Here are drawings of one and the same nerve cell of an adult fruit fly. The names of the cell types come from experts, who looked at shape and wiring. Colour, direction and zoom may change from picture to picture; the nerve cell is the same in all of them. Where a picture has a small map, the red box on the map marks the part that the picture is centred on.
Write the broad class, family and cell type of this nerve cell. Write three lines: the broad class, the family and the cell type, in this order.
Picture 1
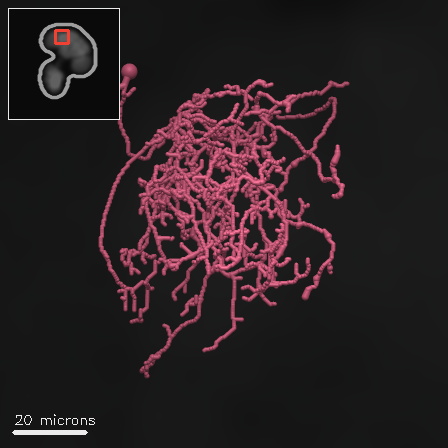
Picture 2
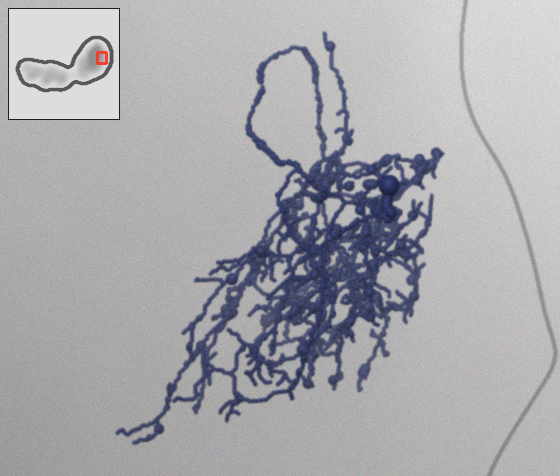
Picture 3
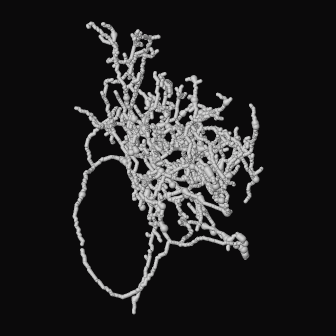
central-brain intrinsic neuron
hemilineage VLPl&p2_lateral
AVLP104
